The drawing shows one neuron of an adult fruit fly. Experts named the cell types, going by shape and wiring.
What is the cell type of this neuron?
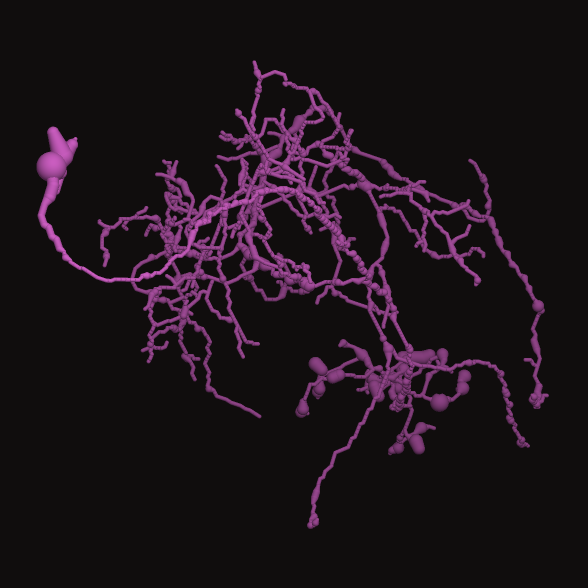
CB4121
